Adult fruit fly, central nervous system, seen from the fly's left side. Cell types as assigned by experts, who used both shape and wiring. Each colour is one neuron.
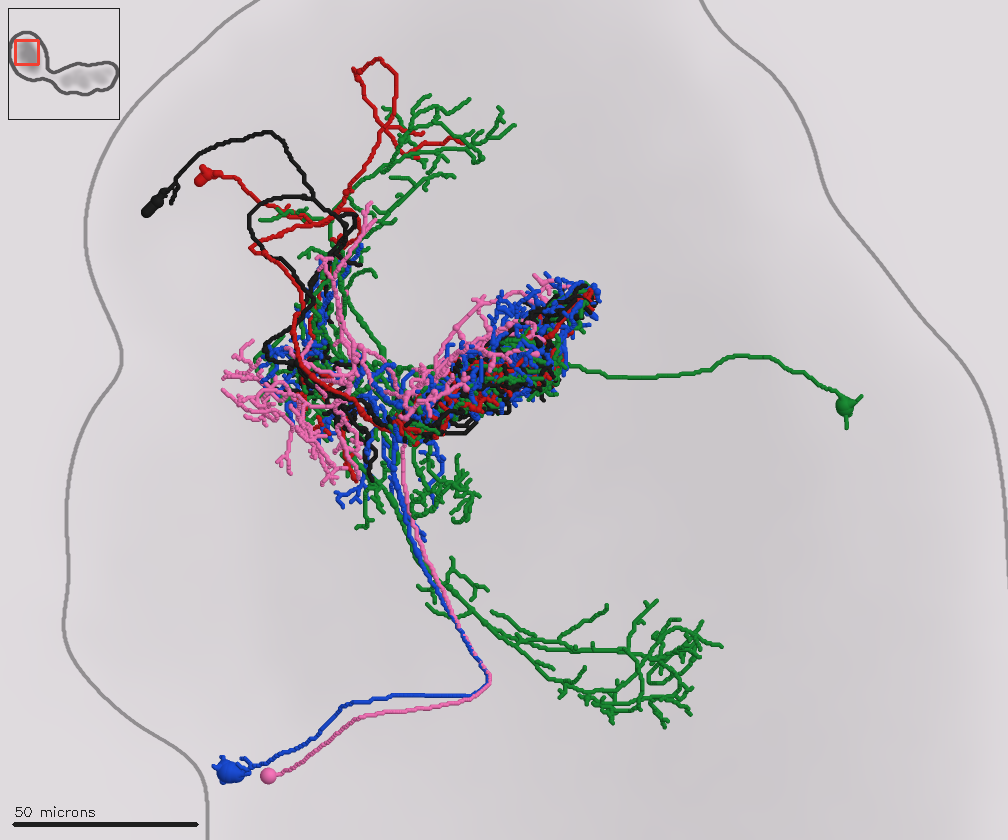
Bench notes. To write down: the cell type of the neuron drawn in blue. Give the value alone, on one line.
FB2D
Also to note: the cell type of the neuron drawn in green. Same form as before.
FB2A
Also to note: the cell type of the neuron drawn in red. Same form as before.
FB2B_a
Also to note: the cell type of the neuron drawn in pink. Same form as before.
FB2K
